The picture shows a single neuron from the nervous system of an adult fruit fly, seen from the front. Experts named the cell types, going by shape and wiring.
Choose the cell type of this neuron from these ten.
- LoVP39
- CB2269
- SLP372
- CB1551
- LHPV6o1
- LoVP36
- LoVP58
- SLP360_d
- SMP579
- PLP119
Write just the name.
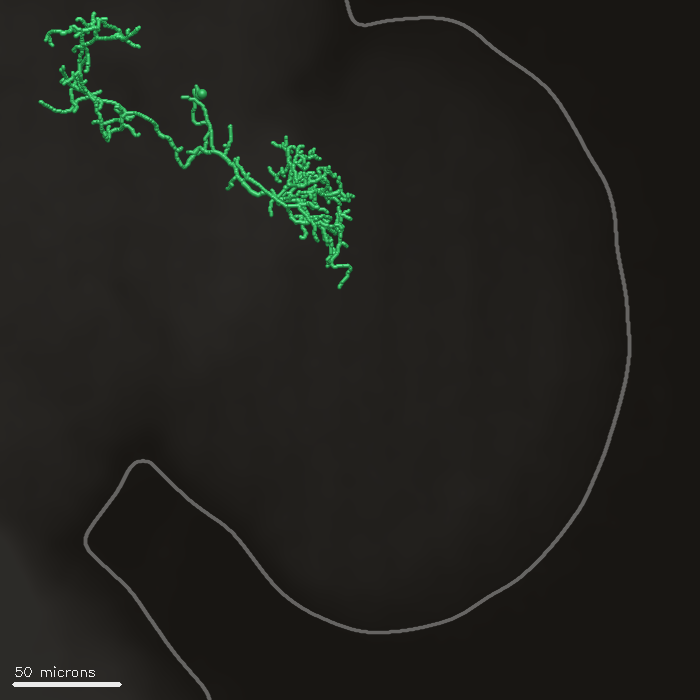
LoVP58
